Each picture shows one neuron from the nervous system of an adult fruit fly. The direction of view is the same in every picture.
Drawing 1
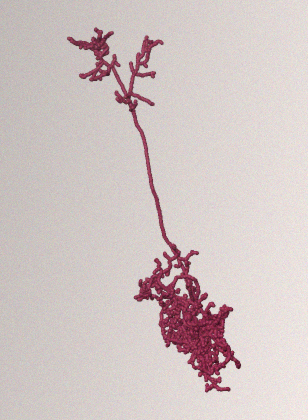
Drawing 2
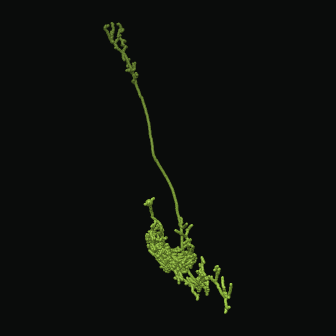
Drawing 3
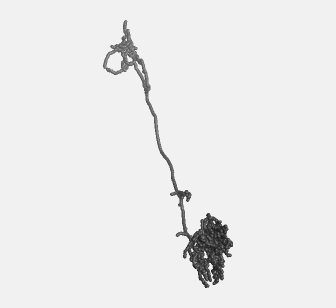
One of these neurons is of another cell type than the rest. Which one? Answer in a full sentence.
The neuron in drawing 2 is of another cell type than the rest.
